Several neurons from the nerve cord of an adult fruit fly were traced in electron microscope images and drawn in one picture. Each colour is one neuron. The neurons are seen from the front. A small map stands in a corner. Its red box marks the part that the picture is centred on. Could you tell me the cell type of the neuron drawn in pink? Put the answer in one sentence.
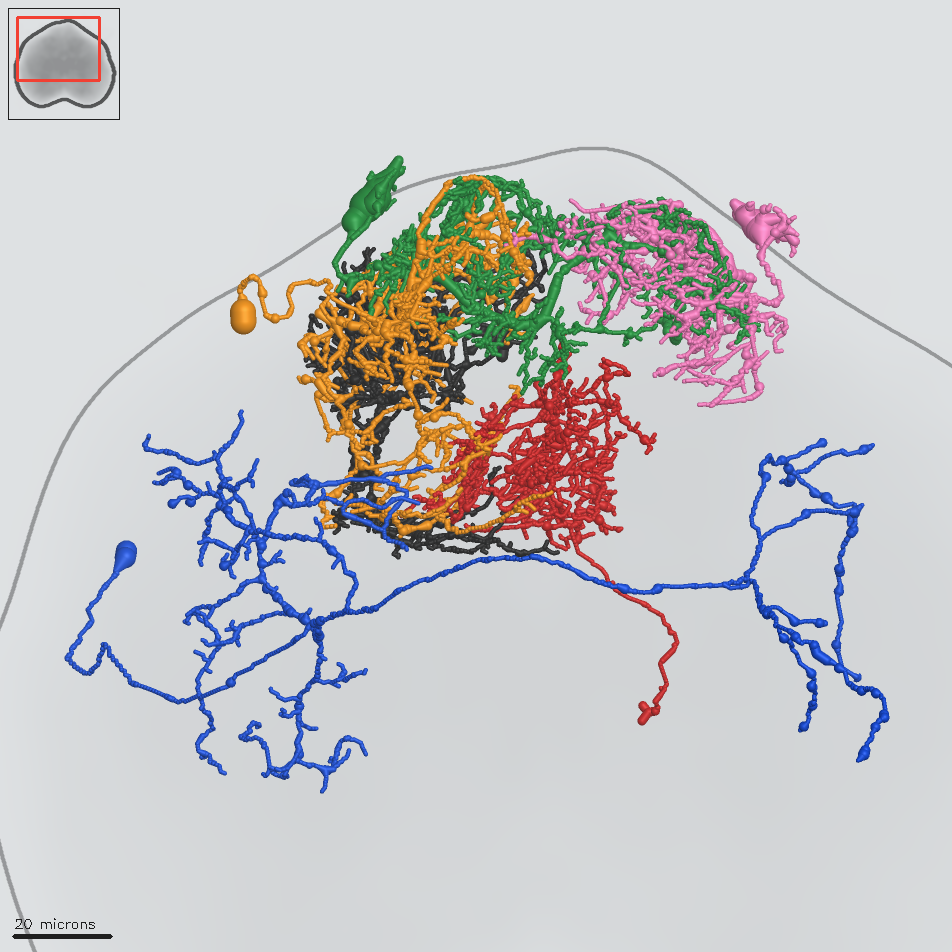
The cell type is IN06A098.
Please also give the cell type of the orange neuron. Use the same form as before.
The cell type is INXXX297.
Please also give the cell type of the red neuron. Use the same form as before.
The cell type is SNxx23.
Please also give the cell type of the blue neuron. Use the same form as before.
The cell type is IN08B090.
